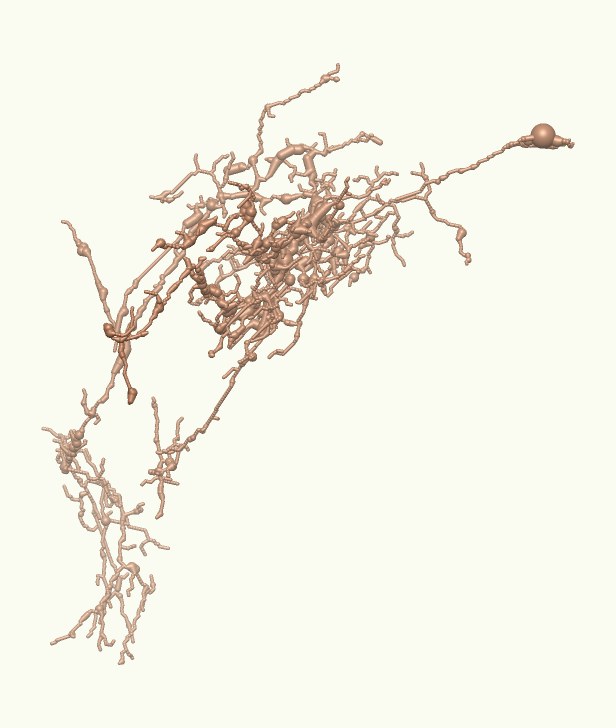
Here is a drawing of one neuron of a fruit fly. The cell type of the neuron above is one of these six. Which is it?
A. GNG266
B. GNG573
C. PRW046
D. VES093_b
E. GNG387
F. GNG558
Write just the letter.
B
